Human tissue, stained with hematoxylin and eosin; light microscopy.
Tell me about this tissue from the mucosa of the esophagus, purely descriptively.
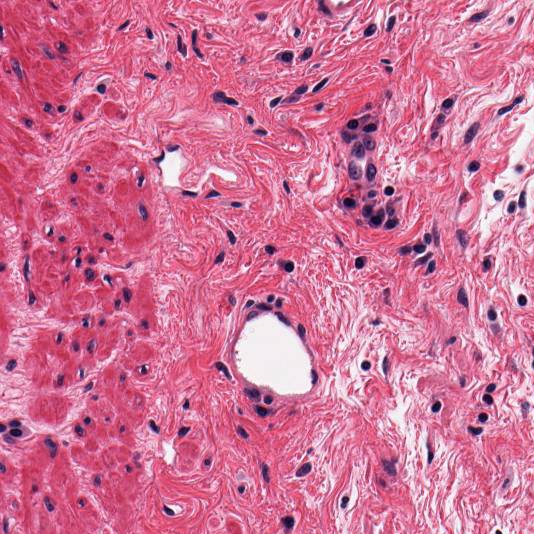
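Most of the field is stroma: wavy, pink-staining collagen bundles running in varied directions. Nuclei scattered through the collagen are sparse, dark and mostly spindle-shaped. Above and to the right of the centre lies a small, tight cluster of crowded dark oval nuclei. Toward the right edge the collagen loosens, leaving pale gaps between the fibres.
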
